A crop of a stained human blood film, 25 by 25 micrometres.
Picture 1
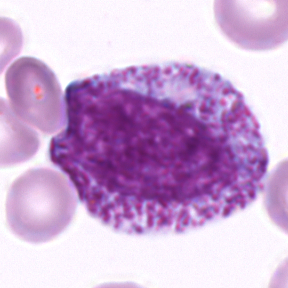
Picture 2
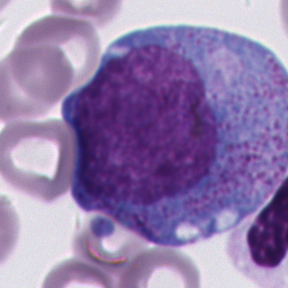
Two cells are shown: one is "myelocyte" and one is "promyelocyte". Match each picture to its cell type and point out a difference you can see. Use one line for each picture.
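Picture 1 – myelocyte. Between the granules the cytoplasm is pale and almost colourless.
Picture 2 – promyelocyte. The cytoplasm is blue.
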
